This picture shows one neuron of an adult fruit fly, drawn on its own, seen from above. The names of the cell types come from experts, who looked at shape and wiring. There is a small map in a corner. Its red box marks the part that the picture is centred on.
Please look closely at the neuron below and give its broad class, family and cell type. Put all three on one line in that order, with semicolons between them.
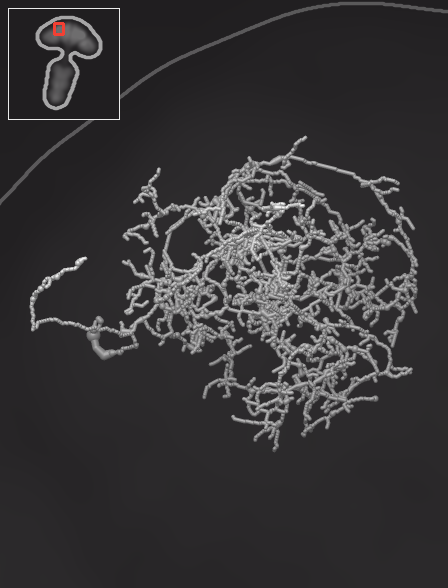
central-brain intrinsic neuron; hemilineage VLPl&p2_lateral; AVLP105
